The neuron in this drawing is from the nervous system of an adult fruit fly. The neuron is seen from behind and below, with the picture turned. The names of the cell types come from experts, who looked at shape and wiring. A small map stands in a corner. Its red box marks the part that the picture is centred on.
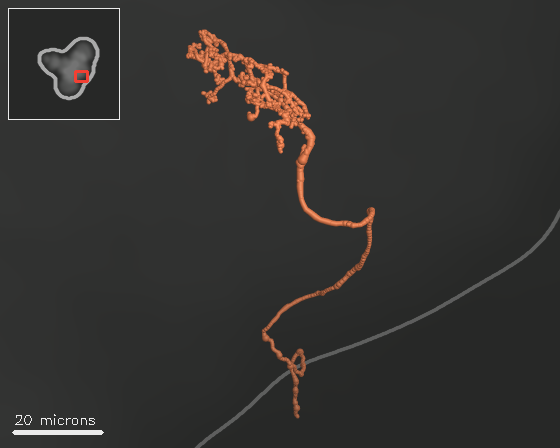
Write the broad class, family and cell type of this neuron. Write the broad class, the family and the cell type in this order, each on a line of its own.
sensory neuron entering the brain
class thermosensory
TRN_VP2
